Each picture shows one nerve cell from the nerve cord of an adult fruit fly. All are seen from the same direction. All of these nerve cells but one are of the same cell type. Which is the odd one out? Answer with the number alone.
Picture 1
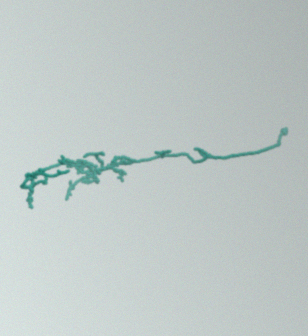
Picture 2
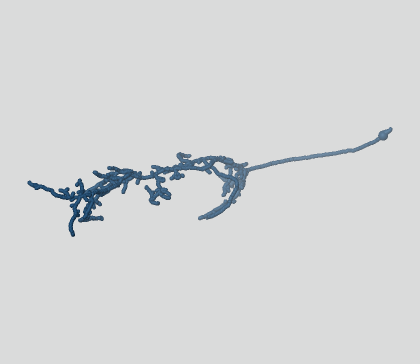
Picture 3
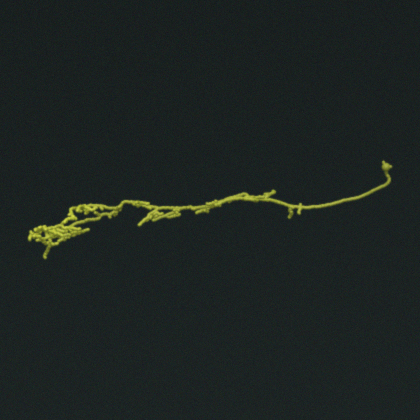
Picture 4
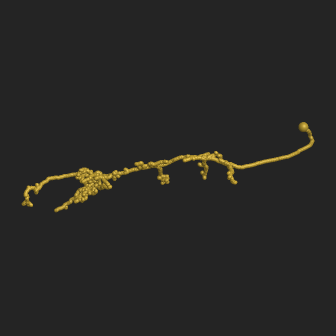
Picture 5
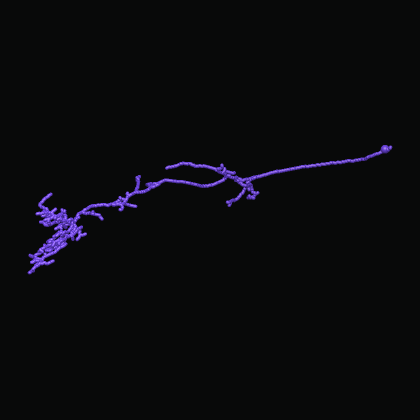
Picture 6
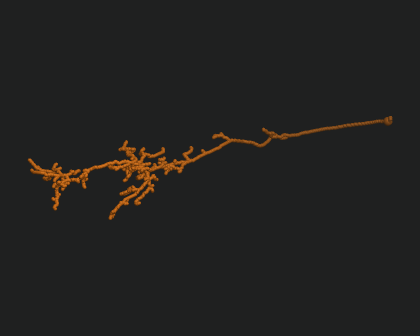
3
